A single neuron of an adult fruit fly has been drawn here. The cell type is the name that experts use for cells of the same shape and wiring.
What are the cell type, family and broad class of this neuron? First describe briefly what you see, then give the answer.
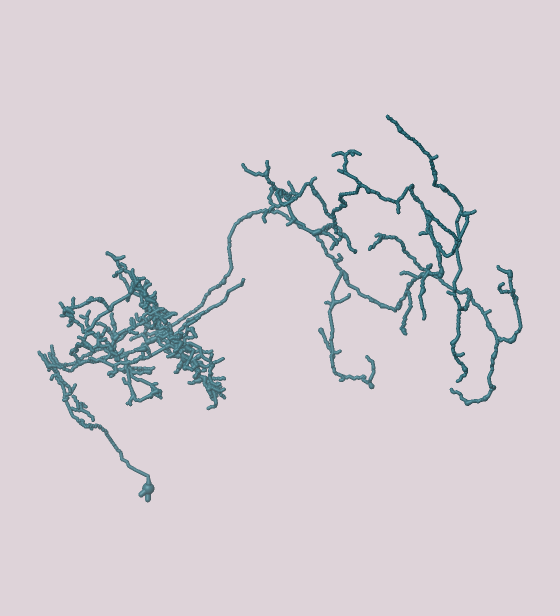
The cell body can be seen at the lower left of the picture. In this view it is wider than it is tall. The cell type is LOLP1. Its family is LOLP. It is an optic-lobe intrinsic neuron.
